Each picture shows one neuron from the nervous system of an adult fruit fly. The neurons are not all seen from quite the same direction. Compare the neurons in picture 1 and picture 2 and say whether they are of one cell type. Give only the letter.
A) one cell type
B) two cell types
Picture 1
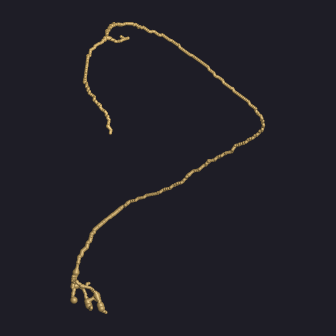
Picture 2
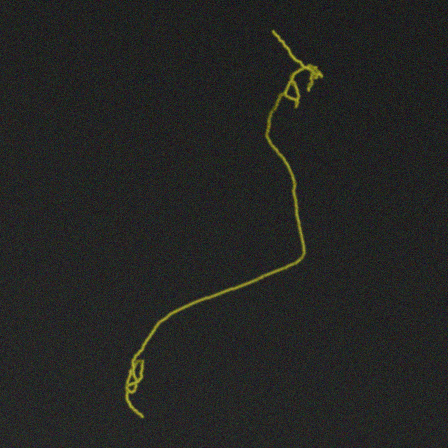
B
